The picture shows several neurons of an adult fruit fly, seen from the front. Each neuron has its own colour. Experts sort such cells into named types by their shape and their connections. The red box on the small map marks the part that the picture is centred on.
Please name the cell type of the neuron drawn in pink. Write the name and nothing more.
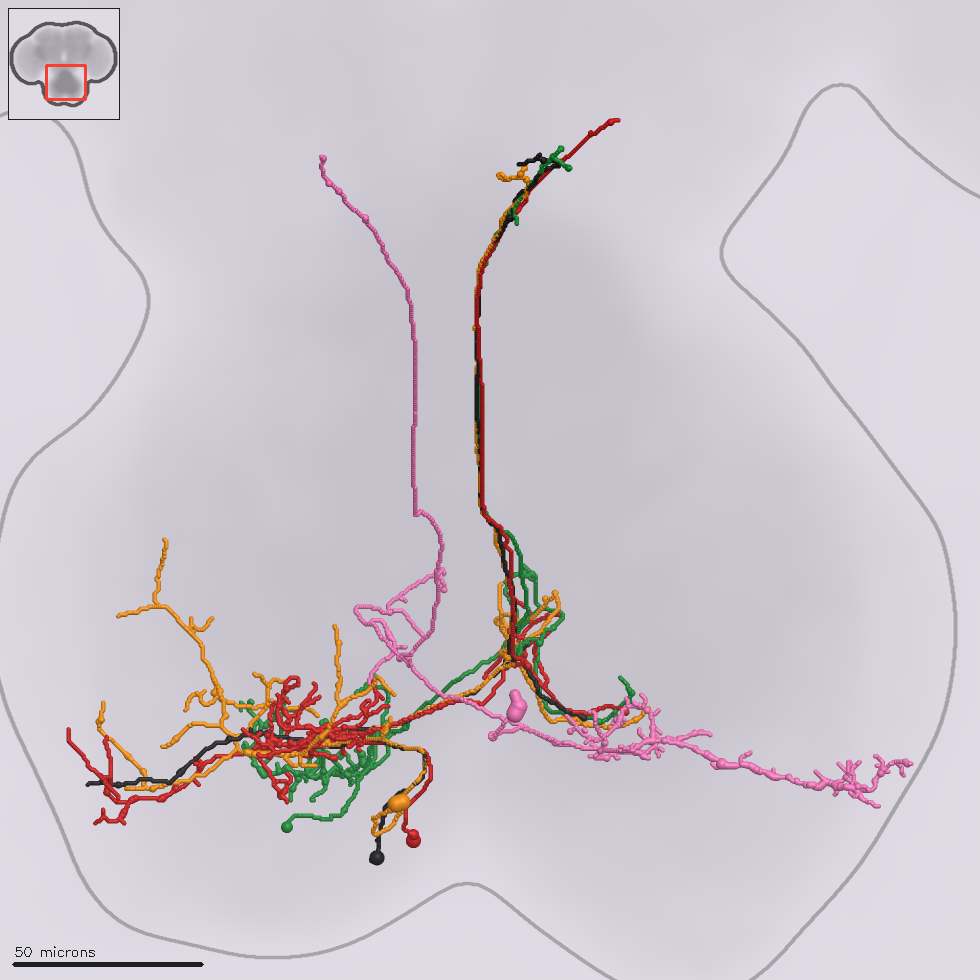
AN10B031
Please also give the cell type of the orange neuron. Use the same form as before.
AN10B061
